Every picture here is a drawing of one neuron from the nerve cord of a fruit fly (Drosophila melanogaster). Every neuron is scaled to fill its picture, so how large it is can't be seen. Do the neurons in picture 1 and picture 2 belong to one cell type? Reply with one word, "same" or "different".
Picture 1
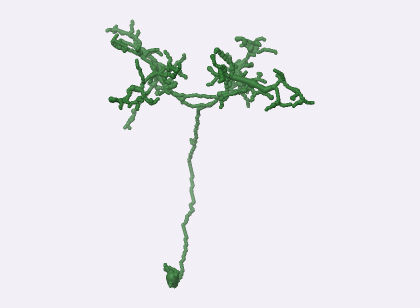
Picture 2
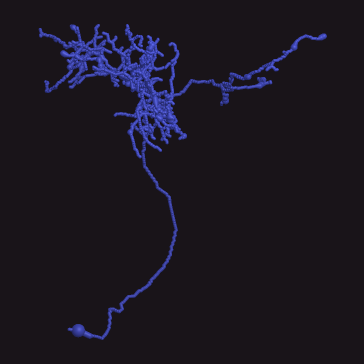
different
